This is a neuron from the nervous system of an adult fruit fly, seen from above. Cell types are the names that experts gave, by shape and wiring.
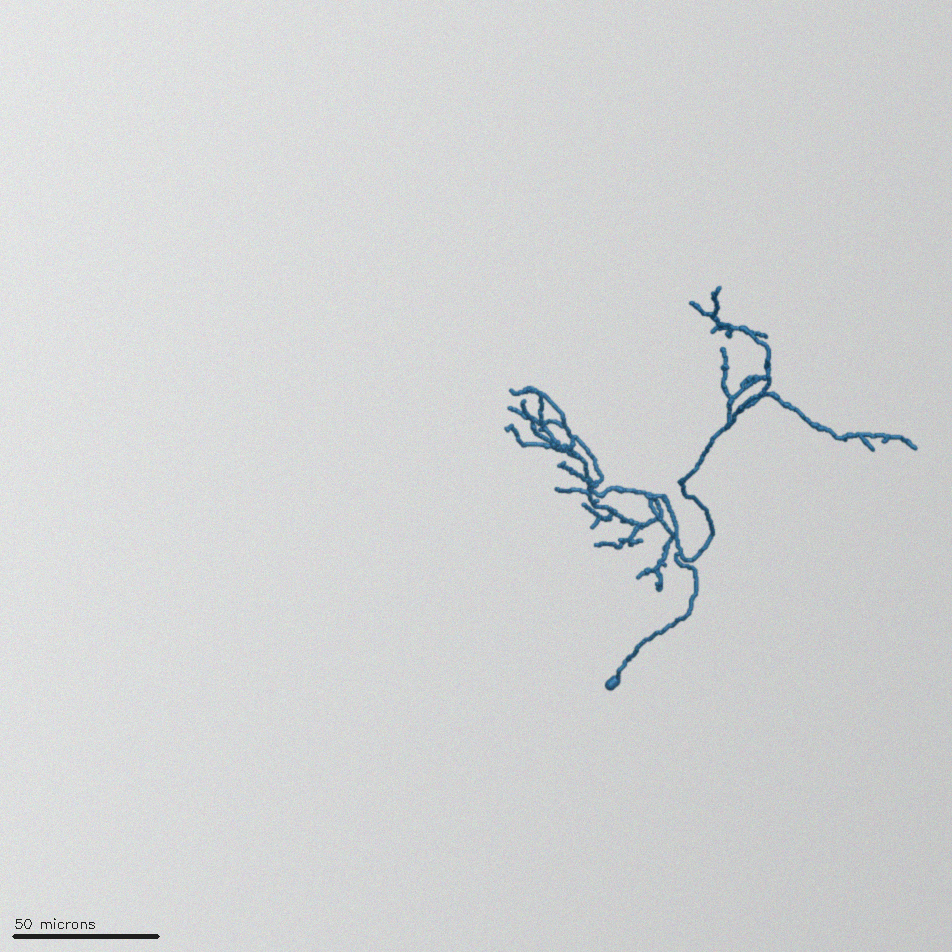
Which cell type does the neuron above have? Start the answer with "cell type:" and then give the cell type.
cell type: LC41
